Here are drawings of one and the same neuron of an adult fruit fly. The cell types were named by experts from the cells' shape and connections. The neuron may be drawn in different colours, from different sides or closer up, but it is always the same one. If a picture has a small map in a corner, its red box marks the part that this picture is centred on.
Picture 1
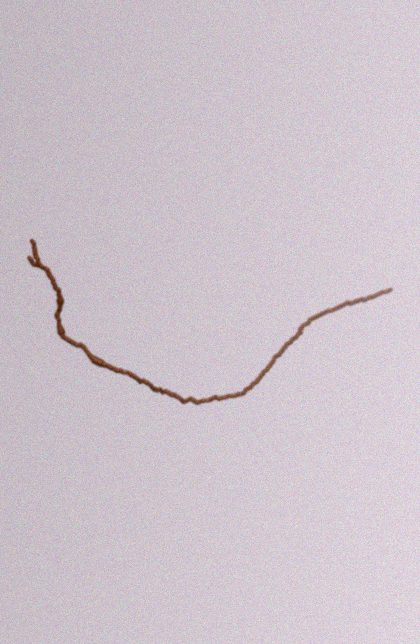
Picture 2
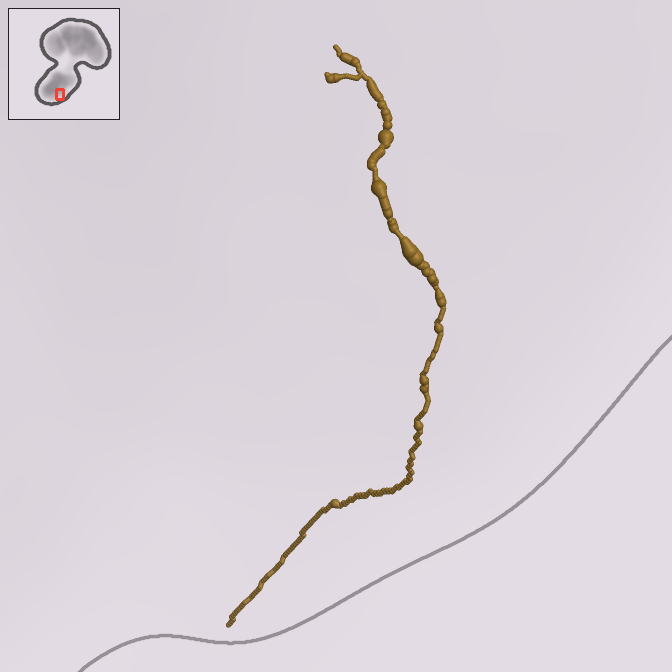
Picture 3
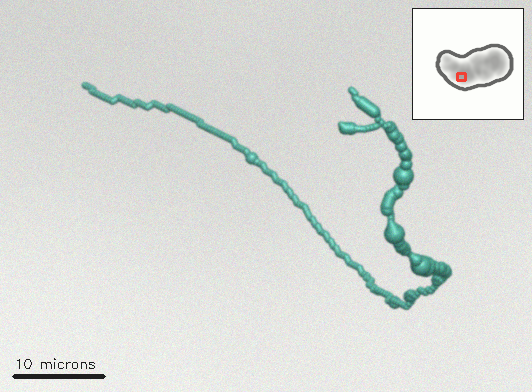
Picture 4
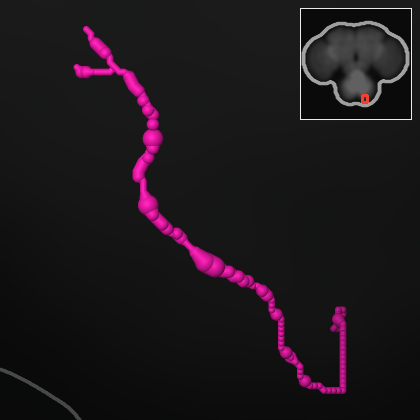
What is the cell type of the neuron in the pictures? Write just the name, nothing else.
SNta29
